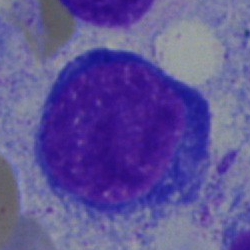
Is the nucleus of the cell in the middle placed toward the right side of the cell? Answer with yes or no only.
No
